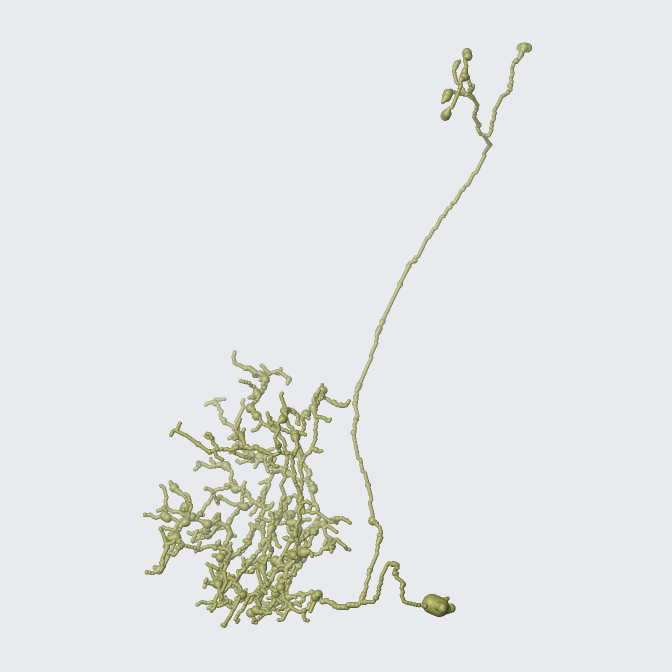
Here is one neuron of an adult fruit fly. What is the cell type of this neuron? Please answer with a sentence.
The cell type is MeLo1.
